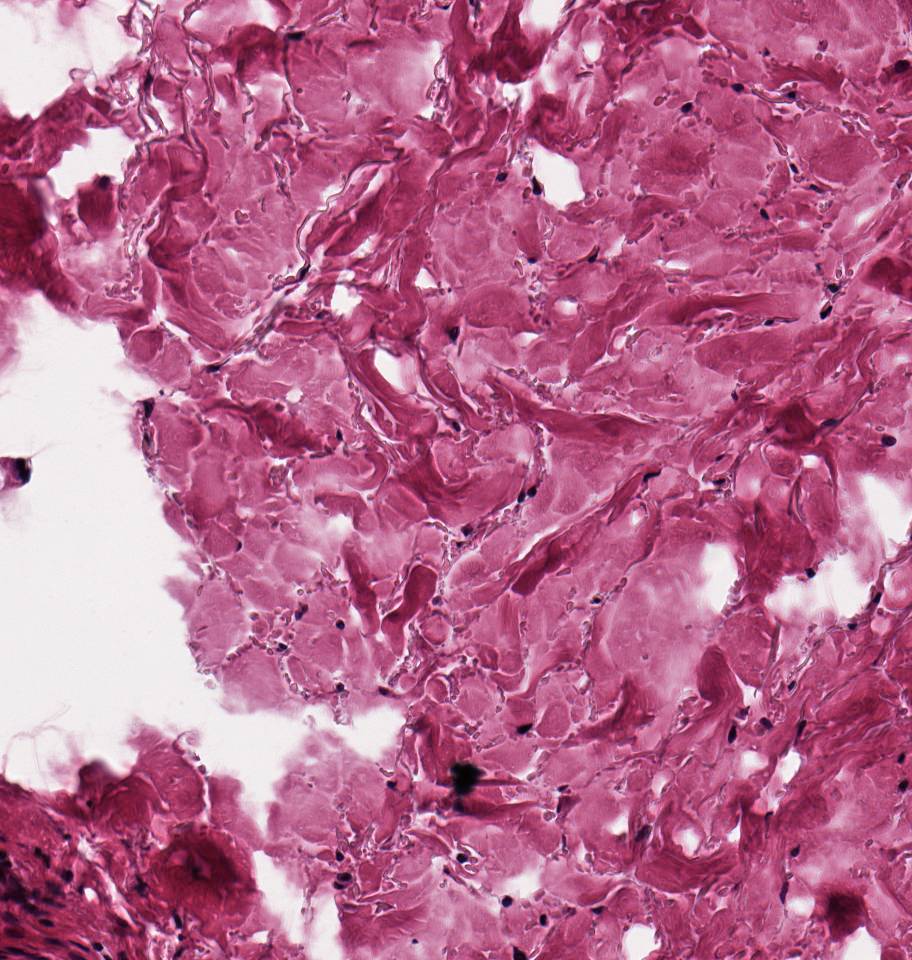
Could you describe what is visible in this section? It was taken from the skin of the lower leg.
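Mostly this is dense eosinophilic fibrous tissue, irregular collagen bundles going in haphazard directions, with sparse small dark nuclei scattered between them. Lots of bundles are separated by small white clefts. The bottom-left corner is denser and more deeply stained, with more elongated nuclei.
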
